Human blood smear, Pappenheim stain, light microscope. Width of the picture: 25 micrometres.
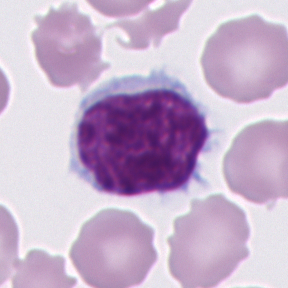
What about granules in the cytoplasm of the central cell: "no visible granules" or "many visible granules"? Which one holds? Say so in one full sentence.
This cell has a cytoplasm without visible granules.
